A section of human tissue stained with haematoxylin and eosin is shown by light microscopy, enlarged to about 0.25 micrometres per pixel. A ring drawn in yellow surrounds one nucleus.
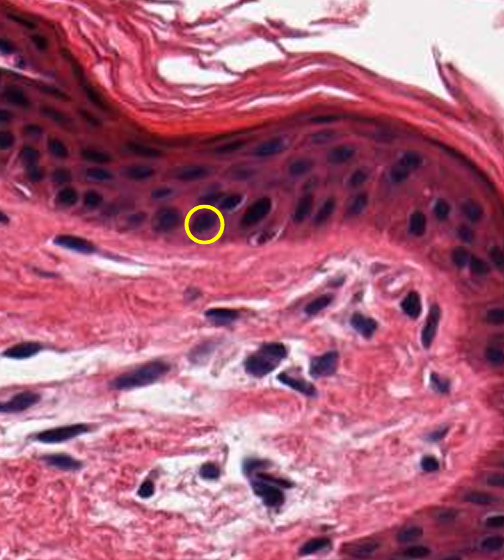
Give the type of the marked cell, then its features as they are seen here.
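This is a keratinocyte. Its nucleus is oval and dark purple, about the same size as the nuclei beside it. Only a thin rim of pink-purple cytoplasm surrounds the nucleus, and its outline against neighbouring cells is indistinct. It sits in the lowest row of closely packed cells, directly on the border with the paler pink fibrous tissue beneath. It lies side by side with similar oval dark nuclei that form a row along that border.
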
